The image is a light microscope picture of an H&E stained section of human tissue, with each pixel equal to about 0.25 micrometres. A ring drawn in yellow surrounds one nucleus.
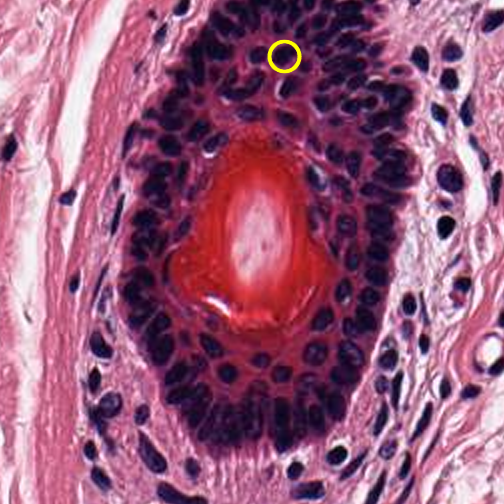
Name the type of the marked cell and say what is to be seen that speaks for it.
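It is a keratinocyte. The nucleus is oval and dark purple, about the same size as the nuclei crowded around it. A narrow rim of pink cytoplasm surrounds the nucleus and separates it from its neighbours. It lies in the upper part of this collar, between the outer edge bordering pale fibrous tissue and the central red mass.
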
